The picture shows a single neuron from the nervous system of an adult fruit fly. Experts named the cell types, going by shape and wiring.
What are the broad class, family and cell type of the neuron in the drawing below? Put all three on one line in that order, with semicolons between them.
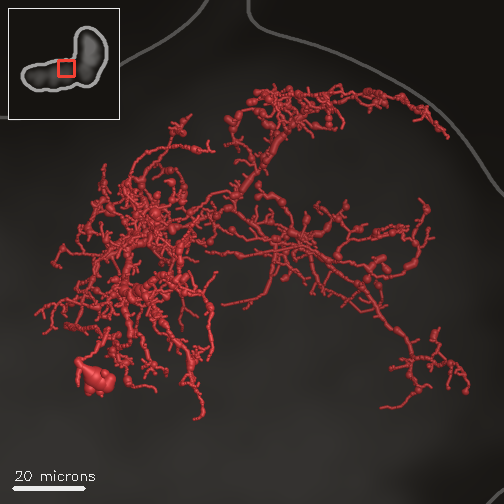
nerve-cord intrinsic neuron; hemilineage 03B; IN03B035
